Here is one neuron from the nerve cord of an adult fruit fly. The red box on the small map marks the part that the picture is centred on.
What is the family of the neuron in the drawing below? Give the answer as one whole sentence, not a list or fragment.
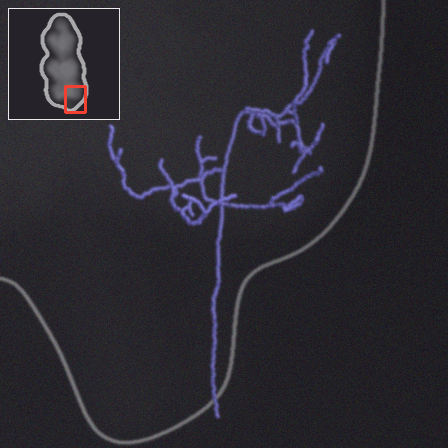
It is DNge which is the family of the neuron.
